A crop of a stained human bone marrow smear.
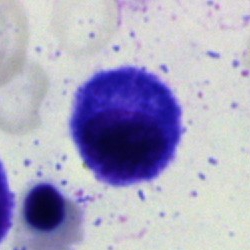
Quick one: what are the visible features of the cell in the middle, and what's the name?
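Looking at the surface first, I can find no distinct projections extending from it. The whole cell takes a deep purple-blue stain, though the lower half is darker than the upper half. I cannot make out any nucleoli anywhere in the cell. So what I am looking at is a plasma cell.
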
